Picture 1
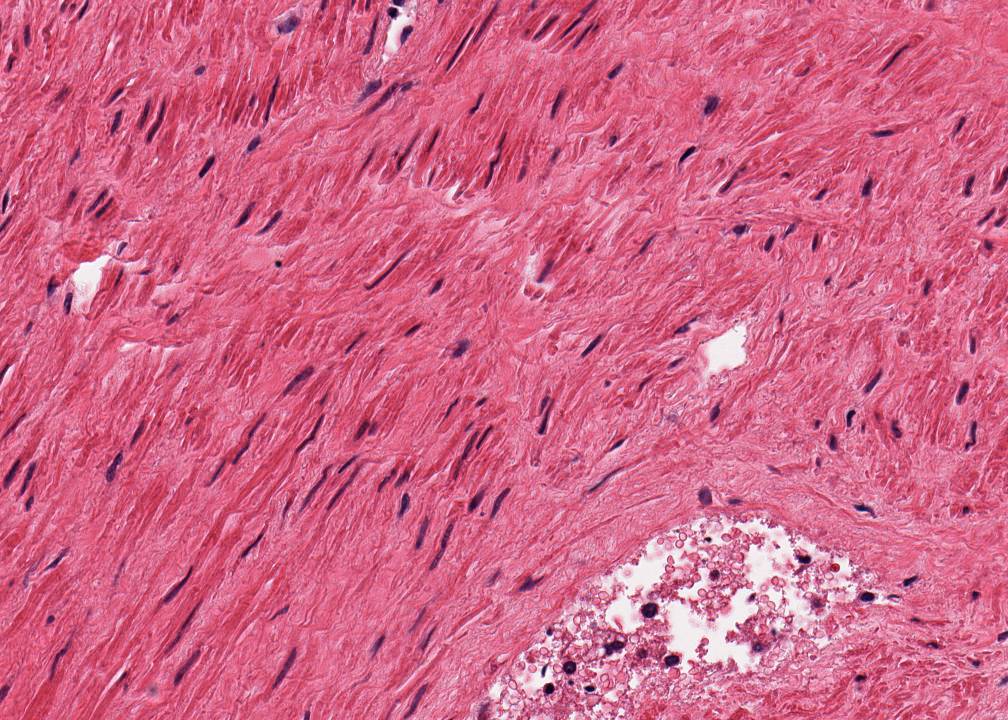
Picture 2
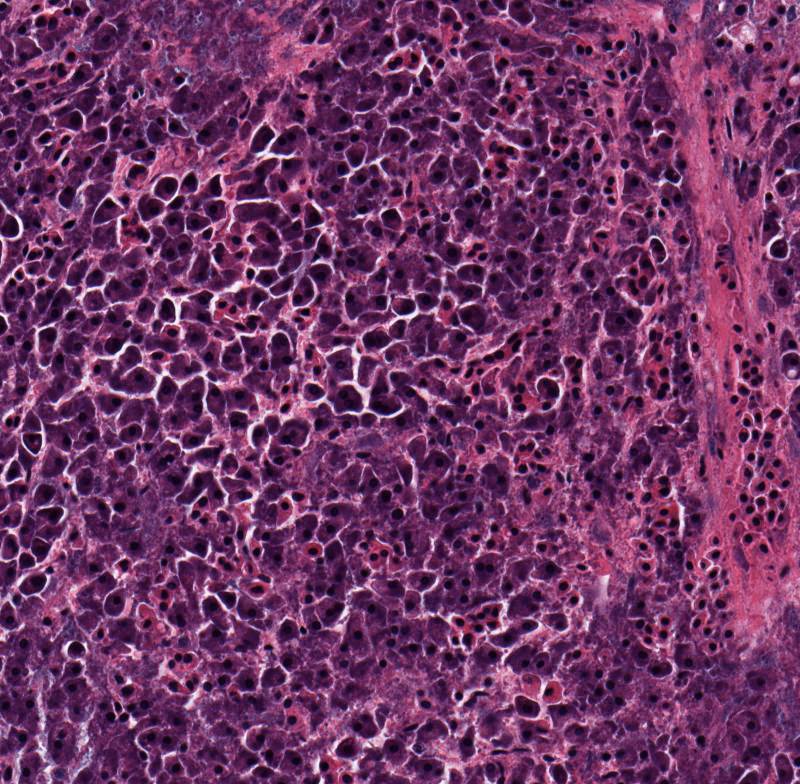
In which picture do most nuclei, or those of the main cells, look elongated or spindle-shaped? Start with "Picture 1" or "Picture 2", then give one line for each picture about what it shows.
Picture 1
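Picture 1: The nuclei are elongated and cigar-shaped with blunt ends and stain dark purple.
Picture 2: The nuclei are round, dark and mostly single, sitting near the centre of each cell.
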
